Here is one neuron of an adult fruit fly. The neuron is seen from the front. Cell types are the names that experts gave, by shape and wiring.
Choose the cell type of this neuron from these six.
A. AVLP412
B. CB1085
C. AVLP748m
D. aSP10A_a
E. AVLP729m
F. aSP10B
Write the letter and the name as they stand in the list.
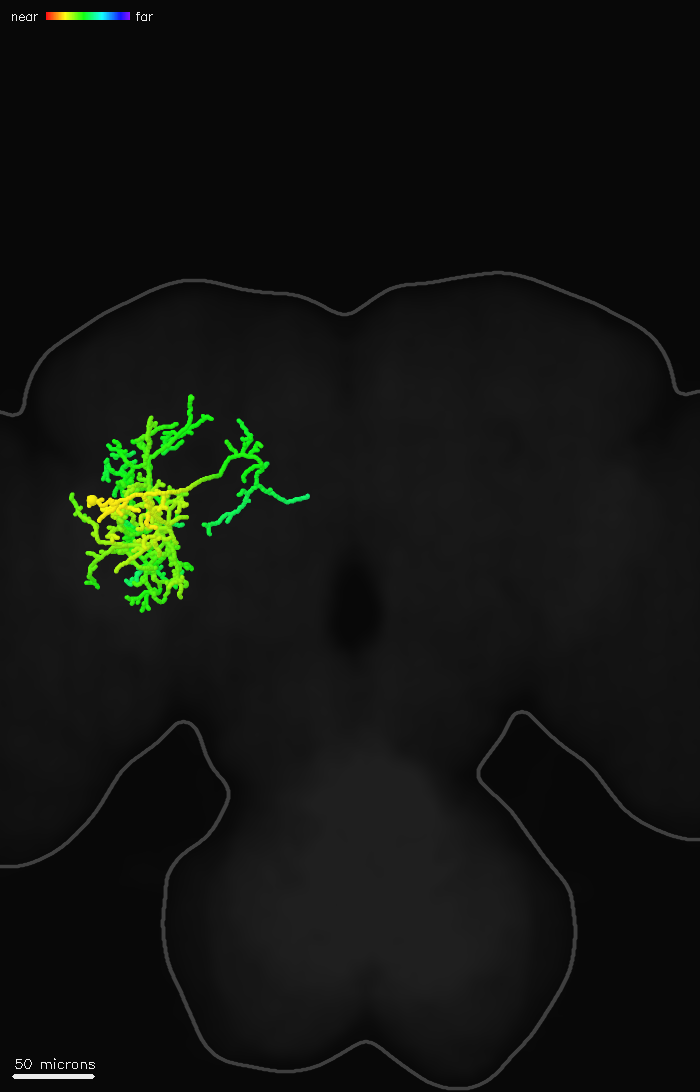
F. aSP10B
